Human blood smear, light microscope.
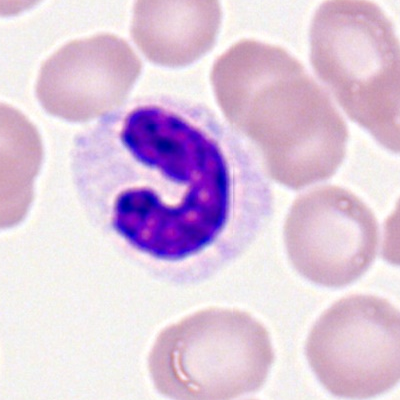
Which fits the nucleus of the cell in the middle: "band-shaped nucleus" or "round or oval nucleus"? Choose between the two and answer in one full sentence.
The nucleus of this cell is drawn out into a curved band without separate lobes.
